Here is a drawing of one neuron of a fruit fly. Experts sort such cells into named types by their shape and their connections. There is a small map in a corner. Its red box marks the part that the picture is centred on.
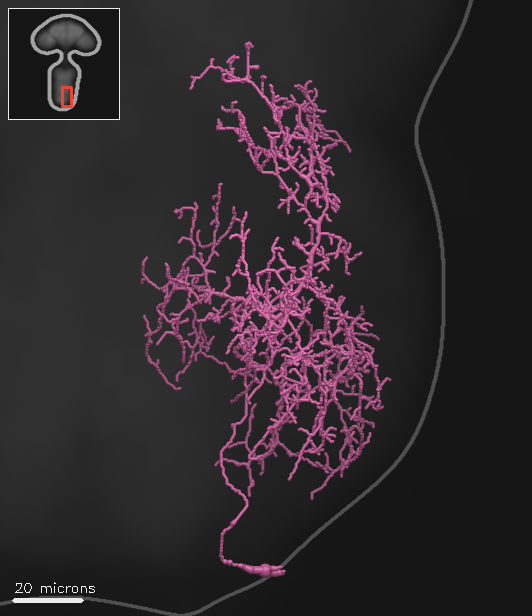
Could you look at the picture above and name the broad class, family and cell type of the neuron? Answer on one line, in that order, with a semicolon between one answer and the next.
nerve-cord intrinsic neuron; hemilineage 13A; IN13A019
